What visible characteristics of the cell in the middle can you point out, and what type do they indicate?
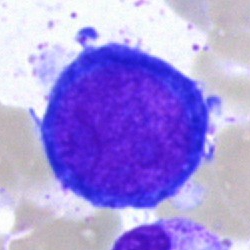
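A thin rim of deep blue cytoplasm surrounds the nucleus. Within the nucleus the chromatin is finely granular and evenly spread. A small rounded bleb projects from the upper left edge of the cell. This cell is a proerythroblast.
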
